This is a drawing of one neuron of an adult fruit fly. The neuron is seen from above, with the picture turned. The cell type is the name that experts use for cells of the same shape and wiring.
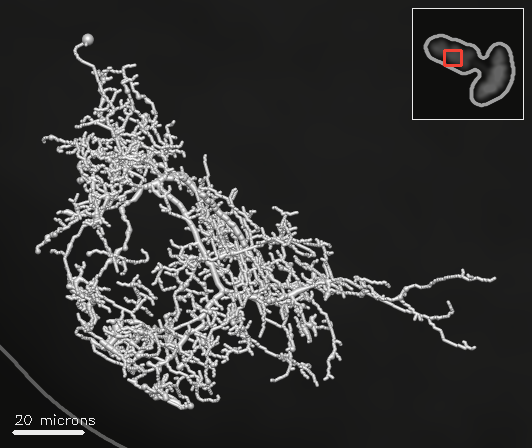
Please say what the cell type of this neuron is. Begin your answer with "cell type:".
cell type: IN03A010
